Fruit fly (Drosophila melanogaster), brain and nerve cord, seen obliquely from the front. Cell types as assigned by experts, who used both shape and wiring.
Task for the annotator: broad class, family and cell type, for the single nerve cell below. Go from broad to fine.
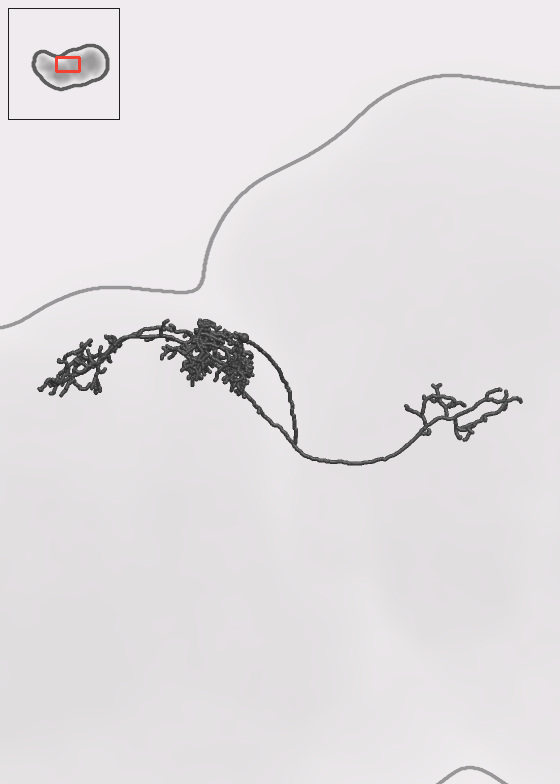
visual projection neuron; hemilineage VPNd1; LPLC4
